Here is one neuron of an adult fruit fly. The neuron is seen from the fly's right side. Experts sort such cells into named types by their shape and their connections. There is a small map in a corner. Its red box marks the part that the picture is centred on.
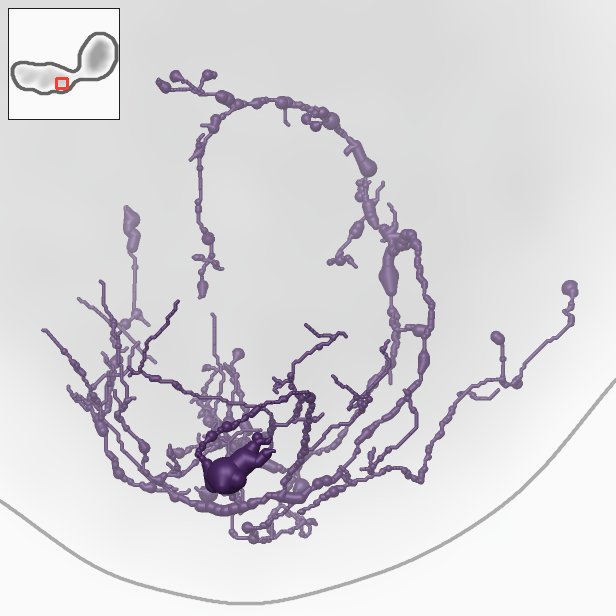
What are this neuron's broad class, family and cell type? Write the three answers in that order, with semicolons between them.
nerve-cord intrinsic neuron; hemilineage 13B; IN13B029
